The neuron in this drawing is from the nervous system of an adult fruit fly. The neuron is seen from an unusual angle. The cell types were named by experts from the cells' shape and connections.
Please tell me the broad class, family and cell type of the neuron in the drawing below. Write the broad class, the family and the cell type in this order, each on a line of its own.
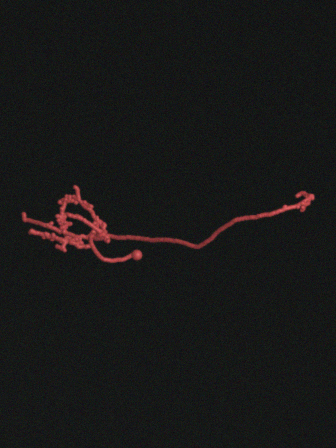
ascending neuron
hemilineage 08B
AN08B101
